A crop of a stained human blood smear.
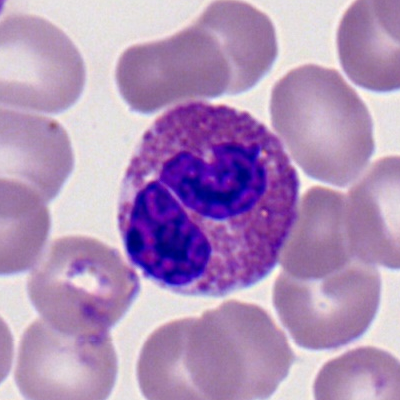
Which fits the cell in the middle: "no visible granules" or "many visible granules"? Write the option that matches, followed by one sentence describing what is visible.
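Many visible granules. The granules fill the cytoplasm all around the nucleus.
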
